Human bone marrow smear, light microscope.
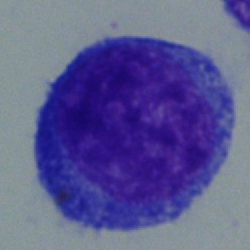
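Blast at the centre of a stained human bone marrow smear. Its outline is roughly round. The cytoplasm stains deep blue, and its rim is wider along the lower edge than along the top. The chromatin looks mottled, with lighter and darker purple patches.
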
